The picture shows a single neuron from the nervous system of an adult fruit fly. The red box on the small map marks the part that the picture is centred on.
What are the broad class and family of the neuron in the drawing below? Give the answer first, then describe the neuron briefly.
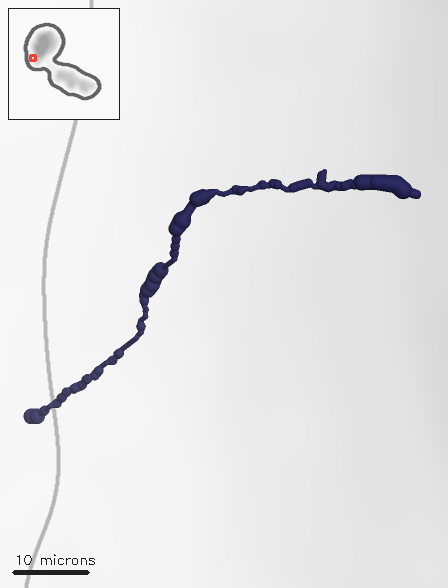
Its broad class is photoreceptor or other optic-lobe sensory neuron. Its family is called class visual. By the scale bar it is about 55 microns wide in this view. It has a dozen or fewer branch ends.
